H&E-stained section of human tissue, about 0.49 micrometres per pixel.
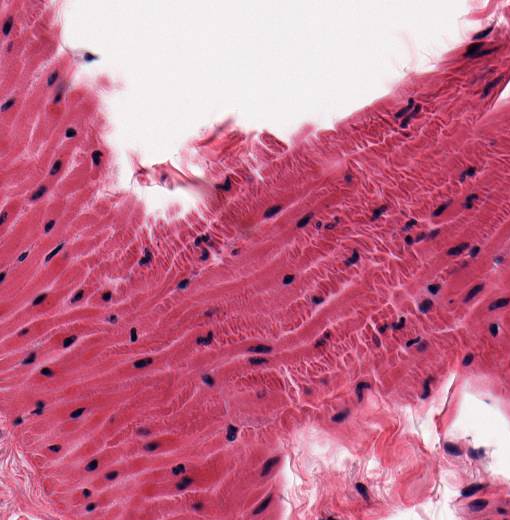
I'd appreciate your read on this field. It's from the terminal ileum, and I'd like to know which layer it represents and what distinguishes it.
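This is smooth muscle. Notice the deep eosinophilic pink of the fibre cytoplasm. The nuclei are dark purple, oval to elongated, with their long axis along the fibres, and each sits singly inside its fibre rather than pressed against the edge.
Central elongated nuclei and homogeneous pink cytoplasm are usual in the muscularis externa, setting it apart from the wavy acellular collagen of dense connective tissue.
You'll find no fat cells anywhere in the field.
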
